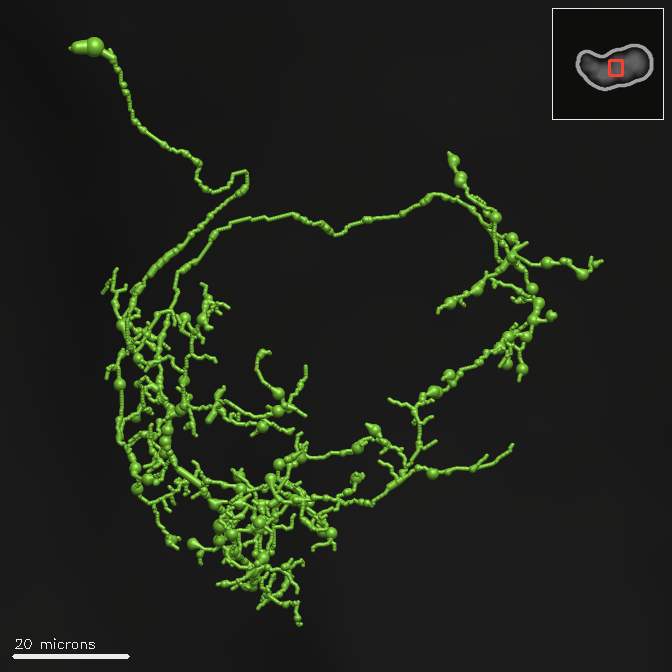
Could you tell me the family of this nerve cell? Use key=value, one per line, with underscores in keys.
family=hemilineage VLPl4_anterior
